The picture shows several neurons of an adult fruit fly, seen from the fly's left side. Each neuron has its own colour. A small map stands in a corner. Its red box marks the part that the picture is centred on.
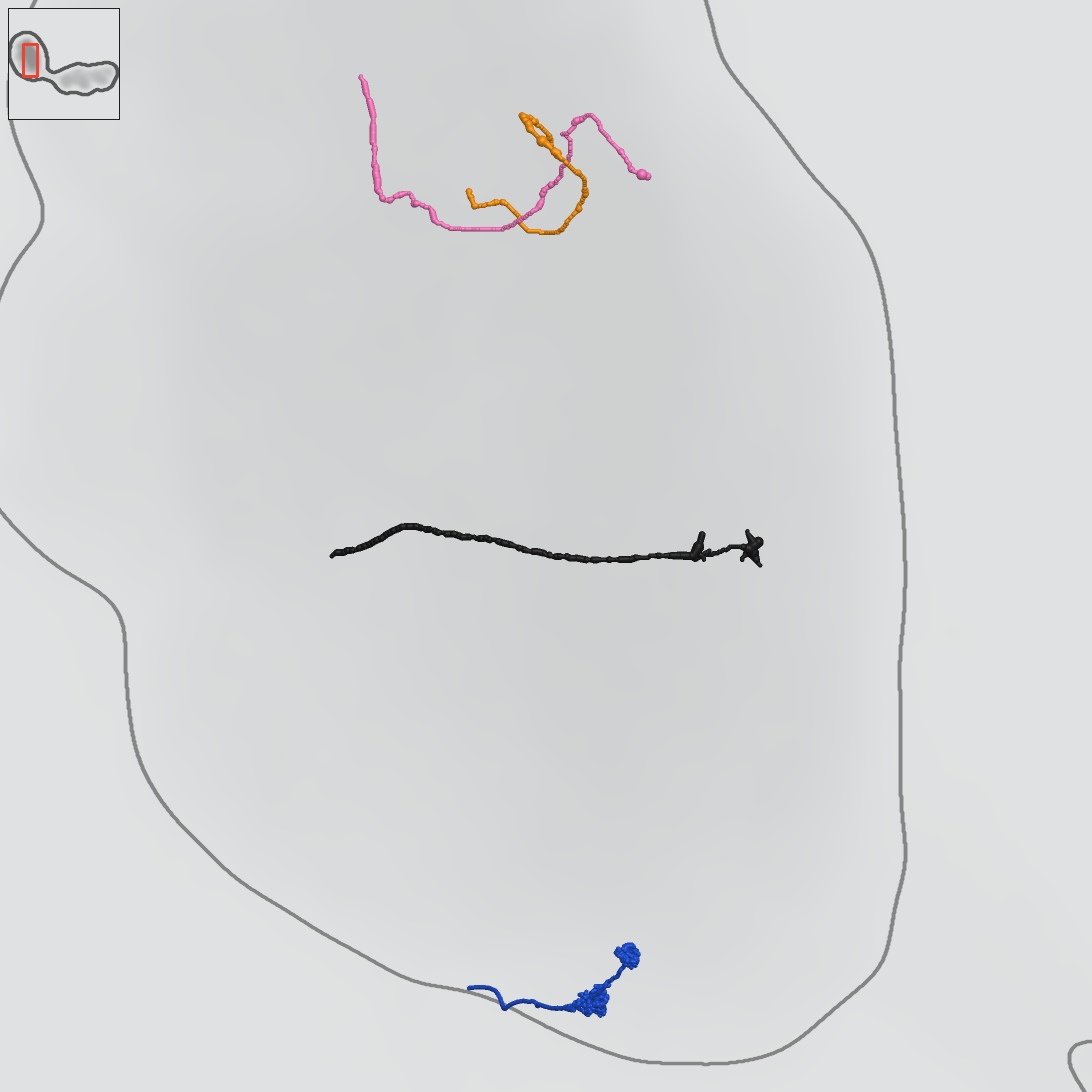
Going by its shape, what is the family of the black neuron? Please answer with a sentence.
The family is L.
